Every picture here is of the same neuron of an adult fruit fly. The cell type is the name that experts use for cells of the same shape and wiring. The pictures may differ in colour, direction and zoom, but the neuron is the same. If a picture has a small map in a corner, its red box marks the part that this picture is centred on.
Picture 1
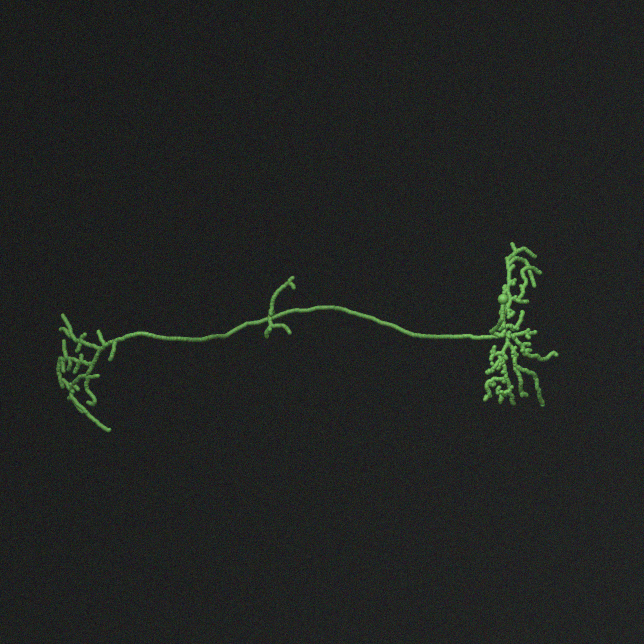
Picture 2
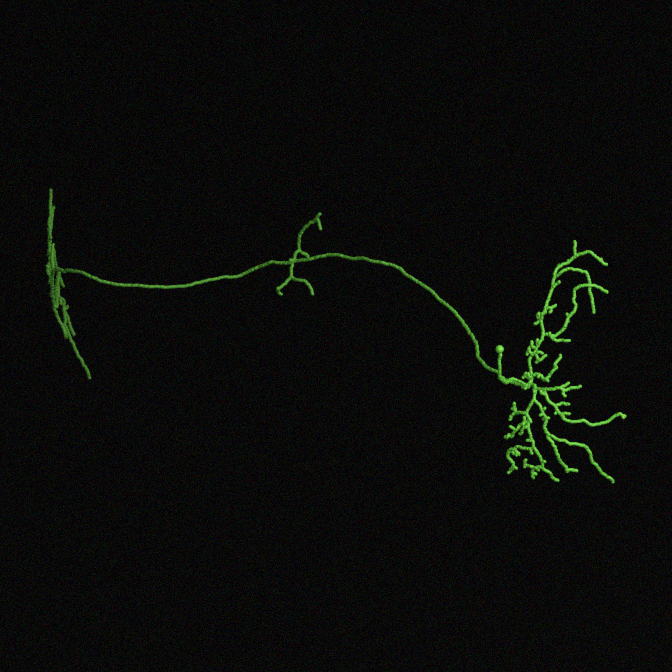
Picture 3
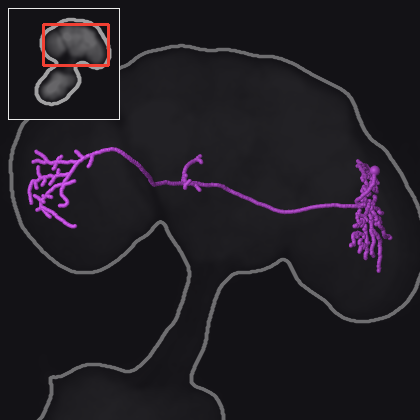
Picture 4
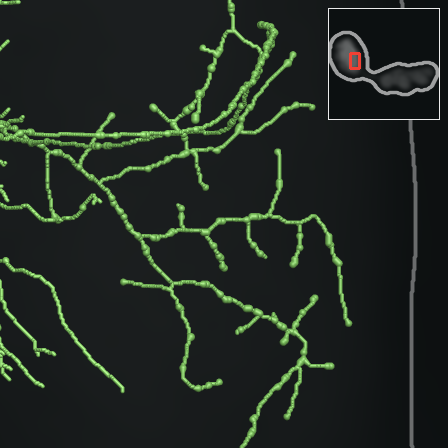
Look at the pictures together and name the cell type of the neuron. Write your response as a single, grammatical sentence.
The cell type given to this neuron is MeVPMe5.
